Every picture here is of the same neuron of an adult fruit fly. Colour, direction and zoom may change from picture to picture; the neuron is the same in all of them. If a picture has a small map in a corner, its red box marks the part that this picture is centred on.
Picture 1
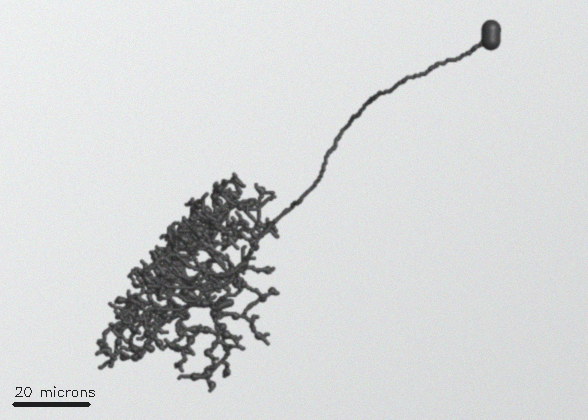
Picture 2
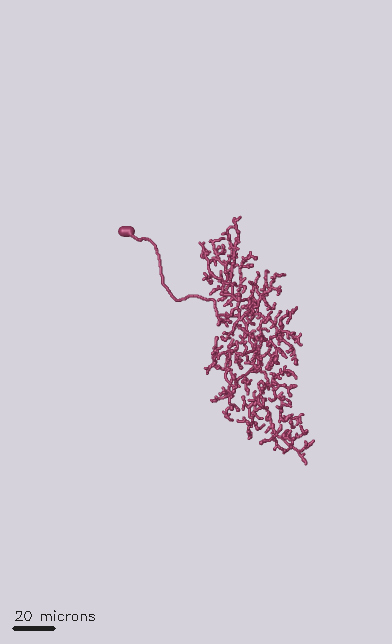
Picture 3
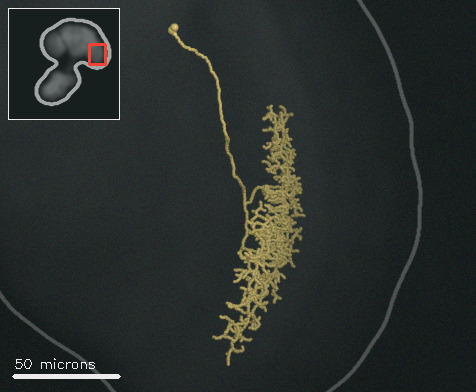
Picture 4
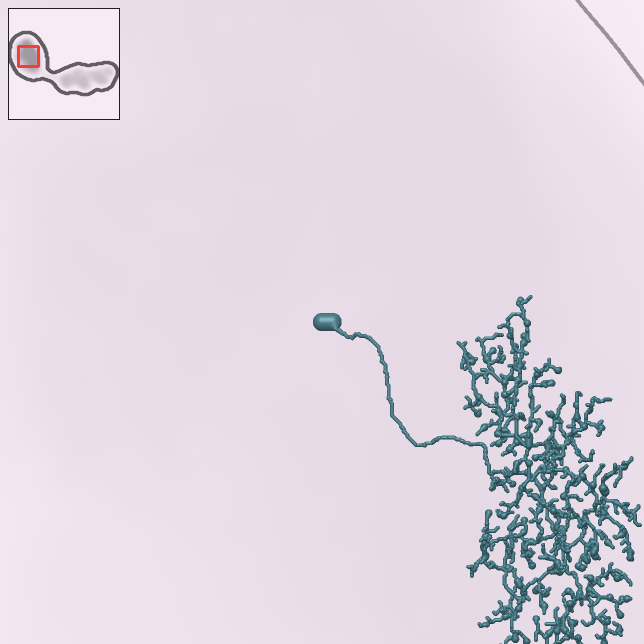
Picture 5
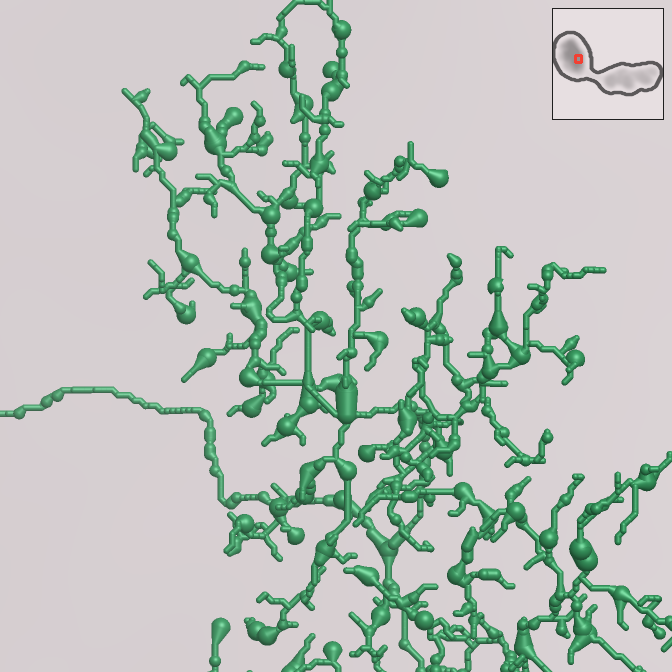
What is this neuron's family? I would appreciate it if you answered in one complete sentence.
This neuron is of the family Pm.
